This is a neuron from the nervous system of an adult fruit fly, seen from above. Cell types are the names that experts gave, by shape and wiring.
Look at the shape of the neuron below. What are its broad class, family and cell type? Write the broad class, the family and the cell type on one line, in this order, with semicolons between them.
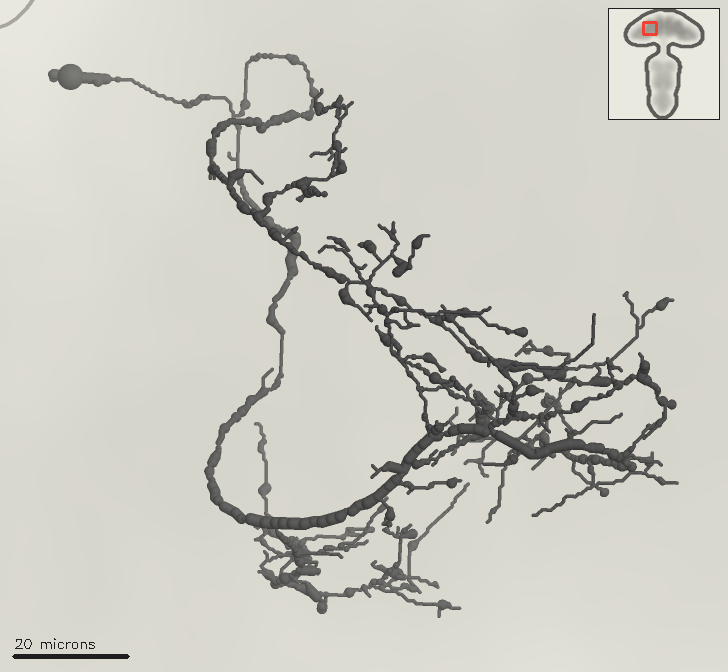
central-brain intrinsic neuron; hemilineage SLPav1_medial; SLP221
